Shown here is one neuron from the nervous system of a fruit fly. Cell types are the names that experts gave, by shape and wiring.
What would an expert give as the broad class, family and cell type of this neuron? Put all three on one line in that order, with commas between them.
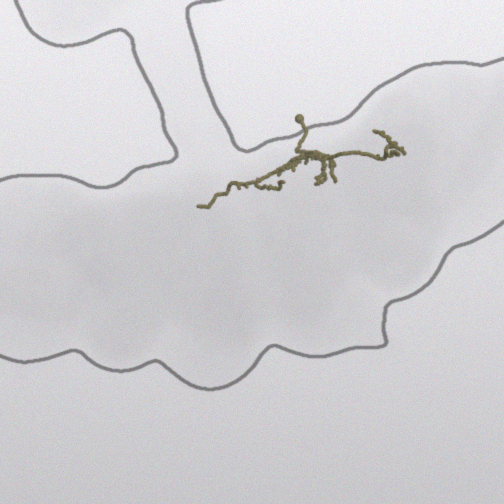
visual projection neuron, hemilineage PSp3, LoVP22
